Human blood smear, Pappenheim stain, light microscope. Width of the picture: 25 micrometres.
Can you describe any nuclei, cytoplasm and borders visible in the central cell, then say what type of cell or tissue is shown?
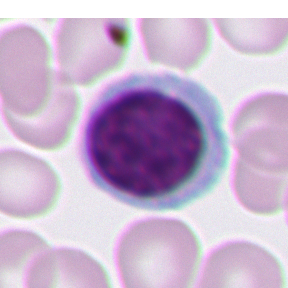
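This cell has a round outline, and its nucleus takes up most of it. The rim of cytoplasm is wider on the right side than on the left, and no granules are visible in it. It is a typical lymphocyte.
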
